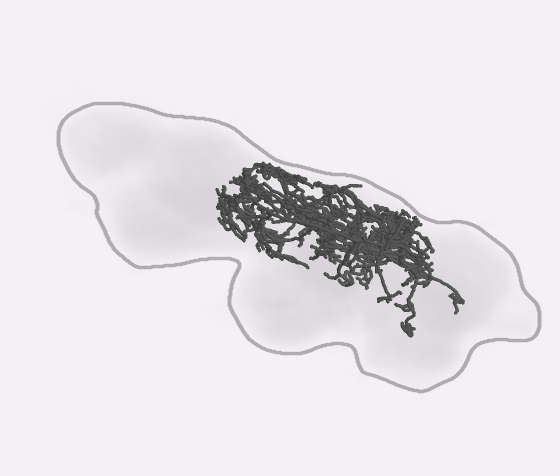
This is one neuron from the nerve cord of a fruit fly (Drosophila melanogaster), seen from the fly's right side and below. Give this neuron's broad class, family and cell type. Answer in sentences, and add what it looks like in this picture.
It is a nerve-cord intrinsic neuron. The family is hemilineage 27X. The cell type is IN27X007. As drawn here it is wider than it is tall.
